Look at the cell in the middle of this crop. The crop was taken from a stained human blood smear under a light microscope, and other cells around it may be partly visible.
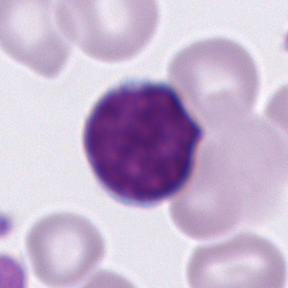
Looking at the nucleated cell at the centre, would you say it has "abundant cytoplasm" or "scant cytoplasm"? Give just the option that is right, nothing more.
Scant cytoplasm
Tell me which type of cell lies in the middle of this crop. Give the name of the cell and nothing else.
typical lymphocyte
